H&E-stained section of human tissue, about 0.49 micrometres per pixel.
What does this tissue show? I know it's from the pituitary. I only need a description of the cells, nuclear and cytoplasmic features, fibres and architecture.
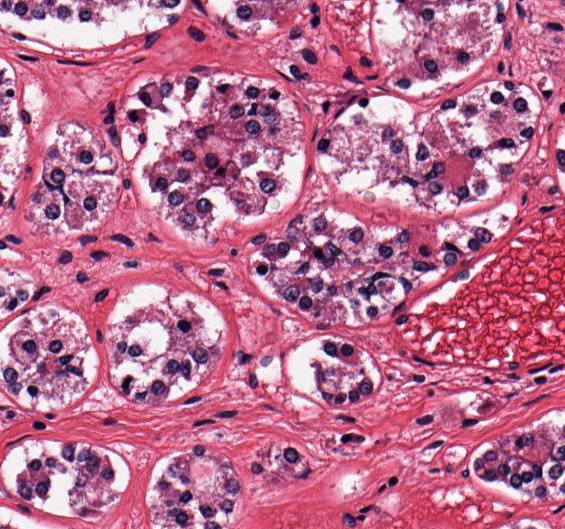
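Those nest cells have round, dark nuclei, fairly uniform in size, while the septa between the nests carry flattened, spindle-shaped ones. Off at the right edge, just below the middle, there's a pool of closely packed red blood cells. No fat cells anywhere in the field.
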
